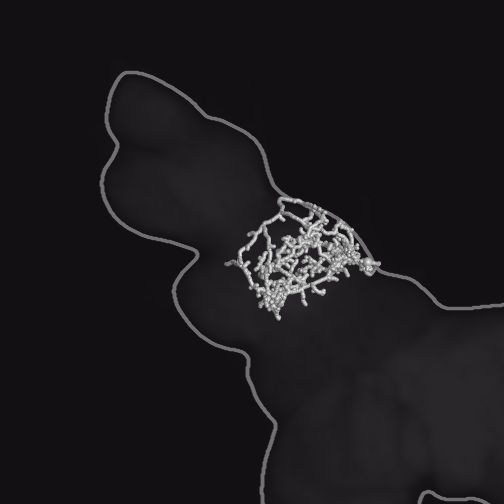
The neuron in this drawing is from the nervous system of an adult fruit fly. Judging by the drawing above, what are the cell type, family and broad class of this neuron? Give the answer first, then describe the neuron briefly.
Its cell type is IN19B023. The family is hemilineage 19B. Its broad class is nerve-cord intrinsic neuron. The cell body is on the right of the picture. In this view it is wider than it is tall.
